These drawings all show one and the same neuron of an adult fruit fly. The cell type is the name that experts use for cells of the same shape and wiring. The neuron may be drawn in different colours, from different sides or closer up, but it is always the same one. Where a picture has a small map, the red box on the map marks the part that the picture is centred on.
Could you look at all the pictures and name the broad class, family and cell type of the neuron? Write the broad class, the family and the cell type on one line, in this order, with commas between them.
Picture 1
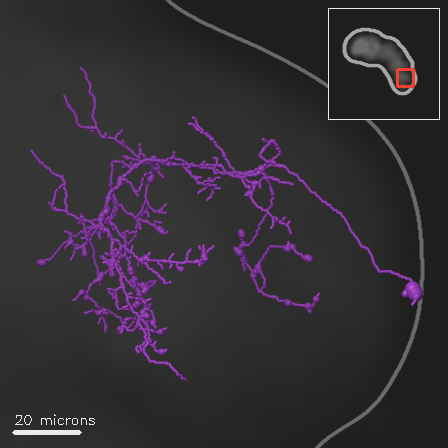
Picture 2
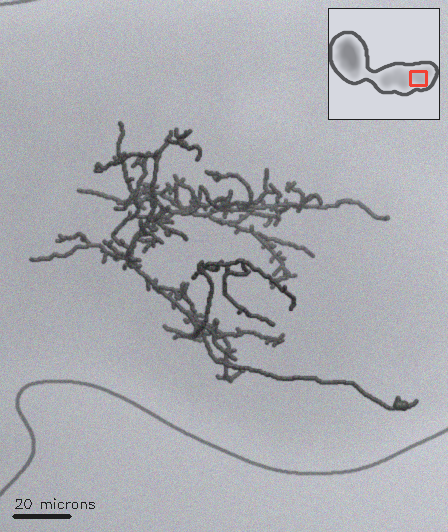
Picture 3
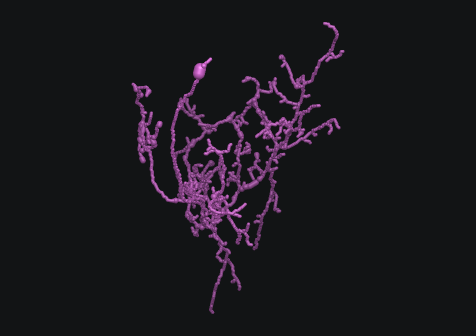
nerve-cord intrinsic neuron, hemilineage 16B, IN16B105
